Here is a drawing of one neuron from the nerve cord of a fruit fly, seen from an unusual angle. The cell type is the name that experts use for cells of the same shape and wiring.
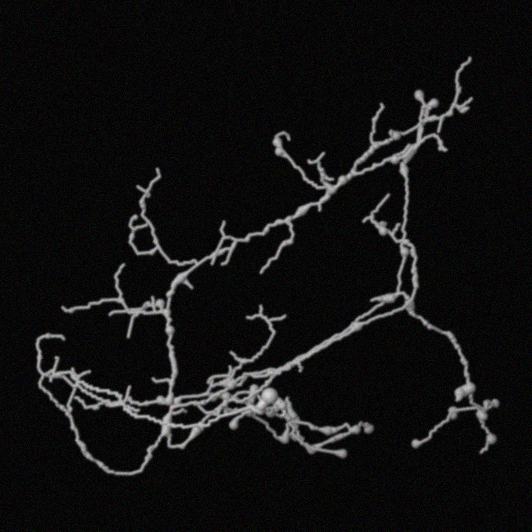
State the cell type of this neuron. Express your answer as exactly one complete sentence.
It is to cell type IN14A065 that the neuron belongs.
